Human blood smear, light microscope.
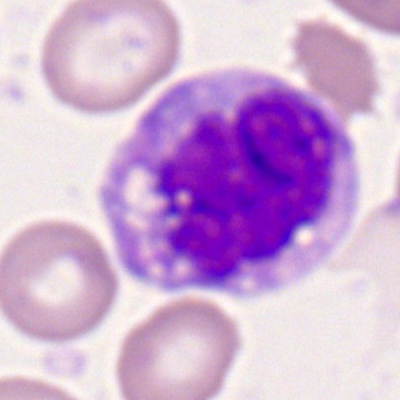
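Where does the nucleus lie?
Toward the right, leaving a wider band of cytoplasm on the left; its chromatin stains a deep purple.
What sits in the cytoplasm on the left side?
A cluster of small clear vacuoles, in cytoplasm that is abundant and pale grey-blue.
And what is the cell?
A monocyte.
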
